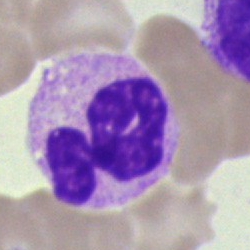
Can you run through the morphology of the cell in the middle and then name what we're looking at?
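The outline of the cell is round and smooth. Its chromatin is dark purple and coarsely clumped, and no nucleoli are visible in the nucleus. This is a segmented neutrophil.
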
